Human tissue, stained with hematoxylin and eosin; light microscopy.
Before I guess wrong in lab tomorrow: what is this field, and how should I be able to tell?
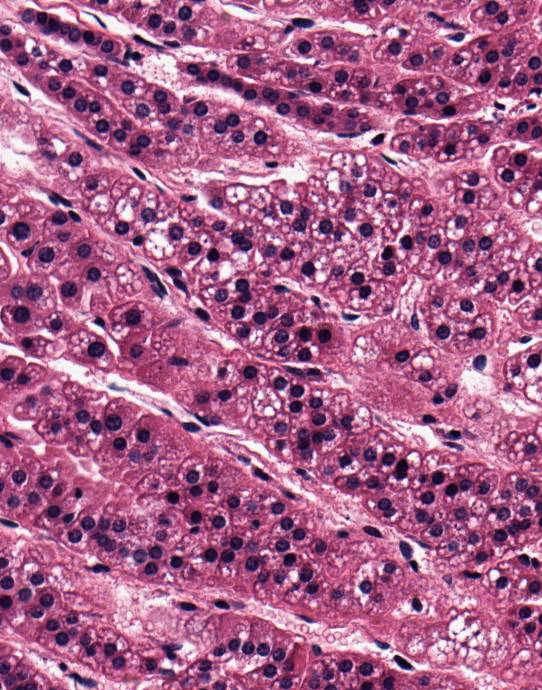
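I'd call this zona fasciculata of the adrenal gland. Its cells form long, roughly parallel diagonal cords, with narrow thin-walled channels between them. Many, most clearly in the centre, have pale foamy cytoplasm full of small clear vacuoles.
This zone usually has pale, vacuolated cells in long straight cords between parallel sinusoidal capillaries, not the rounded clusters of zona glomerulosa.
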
